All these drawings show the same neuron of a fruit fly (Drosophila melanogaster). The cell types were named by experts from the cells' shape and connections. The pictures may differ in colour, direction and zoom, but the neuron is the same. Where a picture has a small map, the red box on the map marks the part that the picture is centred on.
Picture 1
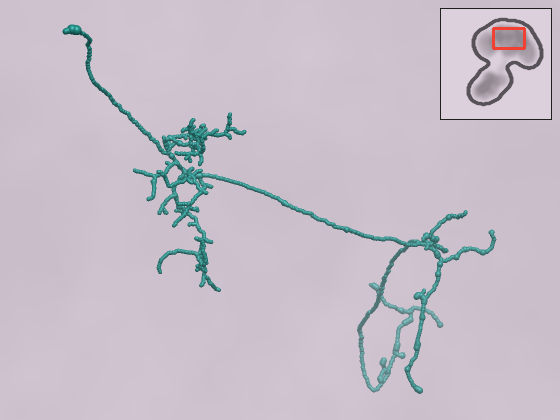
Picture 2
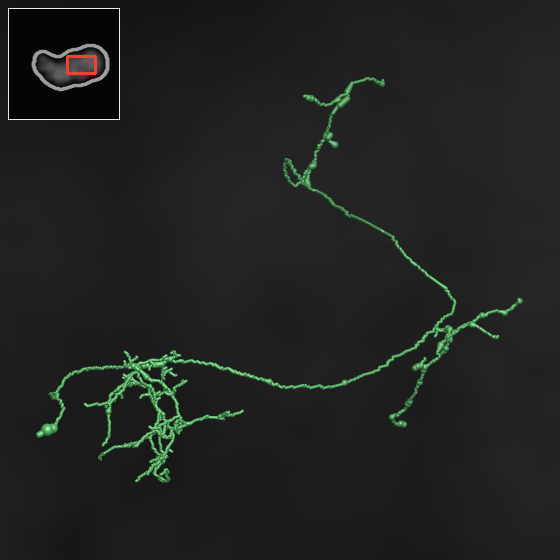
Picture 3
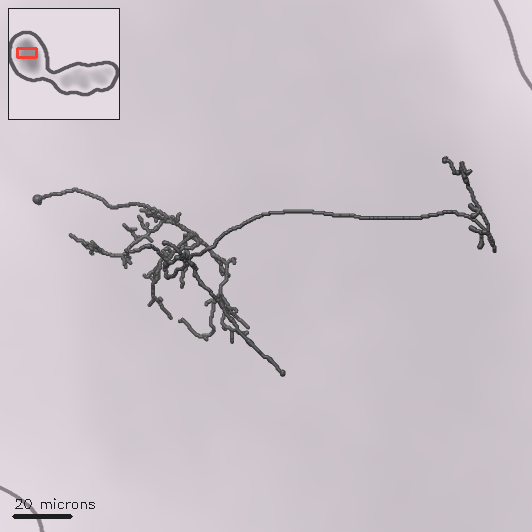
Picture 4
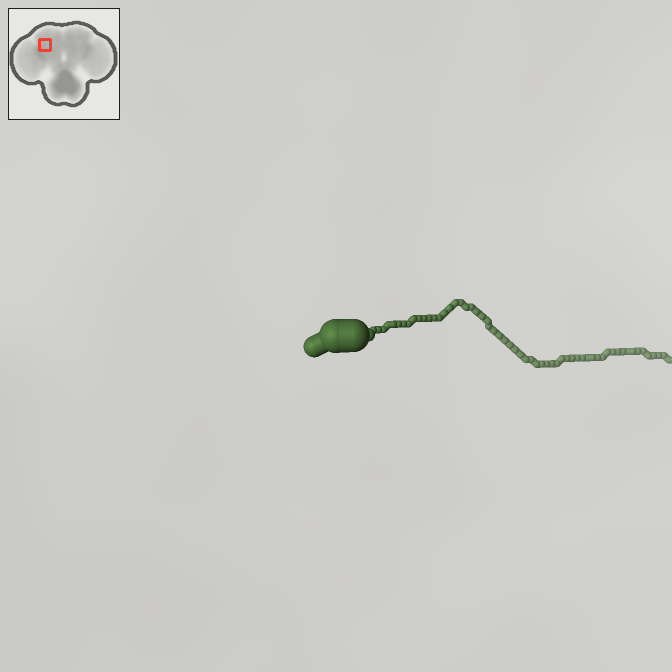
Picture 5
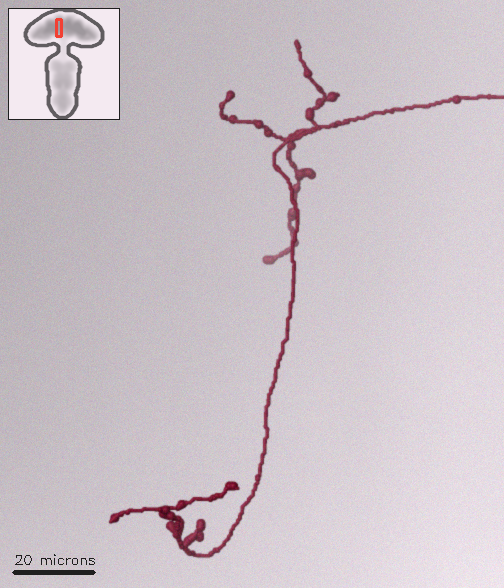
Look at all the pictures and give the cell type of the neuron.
LAL090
